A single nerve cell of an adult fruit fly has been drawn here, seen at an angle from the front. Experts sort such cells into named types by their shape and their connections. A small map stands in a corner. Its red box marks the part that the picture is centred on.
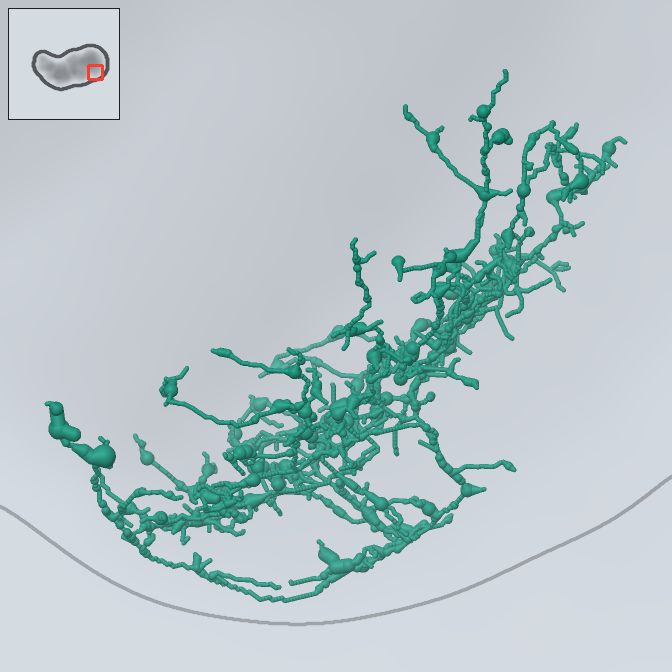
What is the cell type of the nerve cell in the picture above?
Dm20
